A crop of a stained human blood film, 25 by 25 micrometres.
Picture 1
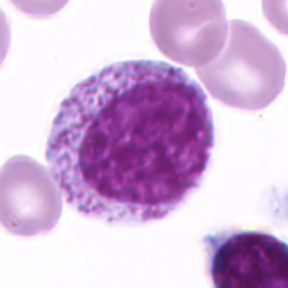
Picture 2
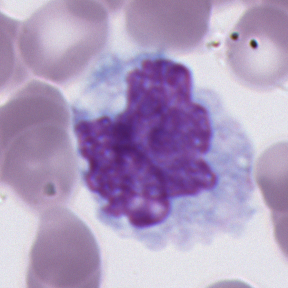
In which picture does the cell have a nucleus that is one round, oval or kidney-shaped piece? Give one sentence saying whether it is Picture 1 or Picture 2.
An undivided, compact round, oval or kidney-shaped nucleus is found in the cell of picture 1.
